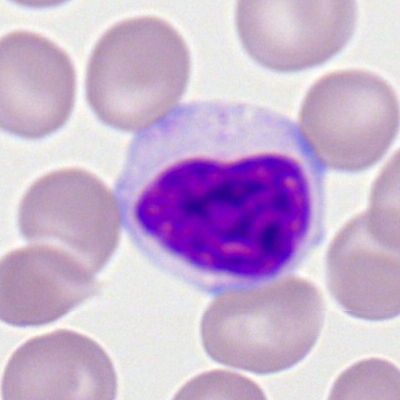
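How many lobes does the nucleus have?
None: it is a single, unlobed mass.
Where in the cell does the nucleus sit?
In the lower part, with more cytoplasm above it.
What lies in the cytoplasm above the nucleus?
A few small pinkish-purple granules.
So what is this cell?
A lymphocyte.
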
